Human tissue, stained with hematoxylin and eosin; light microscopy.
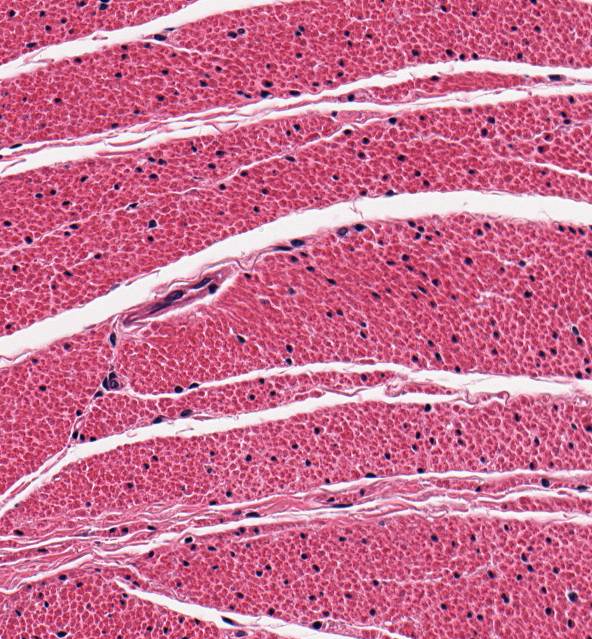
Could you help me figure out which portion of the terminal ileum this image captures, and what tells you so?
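It is smooth muscle. First, long parallel bands rise diagonally from lower left to upper right. Second, the fibres in each band are cut across as small, tightly packed pink polygonal profiles. Third, small dark round nuclei lie singly and fairly evenly scattered; most profiles show none.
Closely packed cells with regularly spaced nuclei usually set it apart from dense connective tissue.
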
